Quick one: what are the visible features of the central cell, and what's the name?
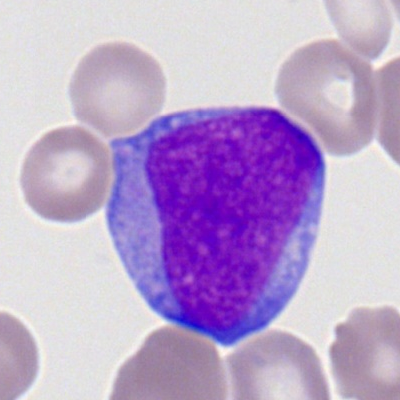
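Rather than curving smoothly round, the cell outline is angular, with flattened sides. Its nucleus is one unlobed mass occupying most of the cell. The cytoplasm stains blue and shows no clear vacuoles. The cell is a myeloblast.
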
